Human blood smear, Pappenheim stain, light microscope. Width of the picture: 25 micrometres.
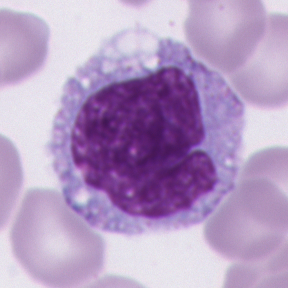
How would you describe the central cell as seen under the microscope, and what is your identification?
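A roughly round outline with a slightly uneven, frayed edge encloses a folded nucleus, deeply cleft from the right side. No nucleoli are visible. Only fine, dust-like granules occupy the cytoplasm. This cell is a monocyte.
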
